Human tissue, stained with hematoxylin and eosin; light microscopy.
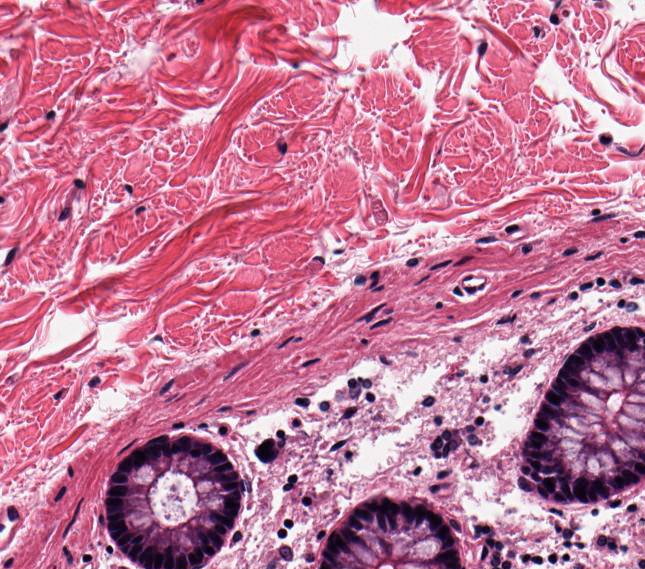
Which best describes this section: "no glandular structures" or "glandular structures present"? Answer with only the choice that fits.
Glandular structures present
